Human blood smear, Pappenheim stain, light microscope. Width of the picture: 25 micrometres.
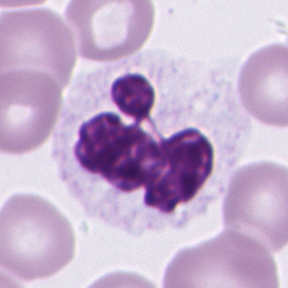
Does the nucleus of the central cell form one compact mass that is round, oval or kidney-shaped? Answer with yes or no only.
No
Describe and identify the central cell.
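Chromatin dark purple, coarsely clumped. No nucleoli visible in the nucleus. Cytoplasm scattered throughout with fine, small lilac granules. No vacuoles in the cytoplasm. Name: segmented neutrophil.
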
